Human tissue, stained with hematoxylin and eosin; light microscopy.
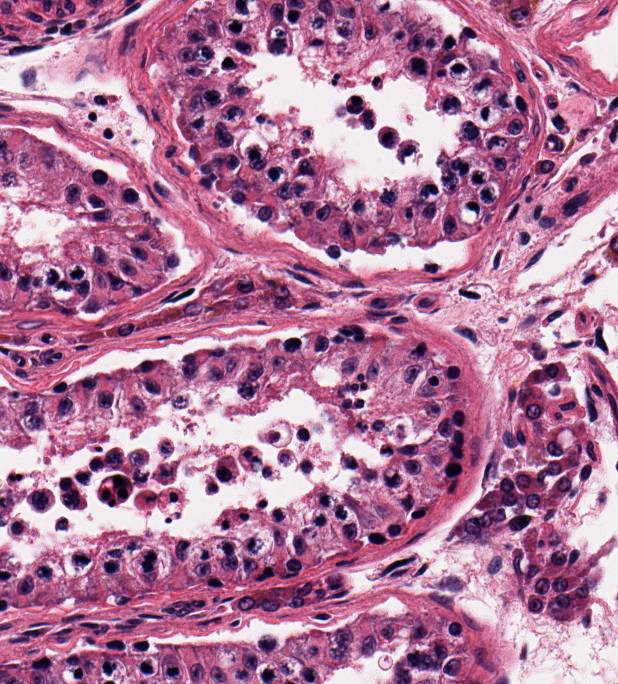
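Testis. Look at any tubule: its lining is a stratified epithelium of germ cells, several cells thick. Nearer the lumen you'll find small round spermatids with dark, dense nuclei. Around each tubule runs a thin, layered pink wall holding flattened, elongated nuclei. The lumens are open, containing loose detached cells and pale debris.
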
